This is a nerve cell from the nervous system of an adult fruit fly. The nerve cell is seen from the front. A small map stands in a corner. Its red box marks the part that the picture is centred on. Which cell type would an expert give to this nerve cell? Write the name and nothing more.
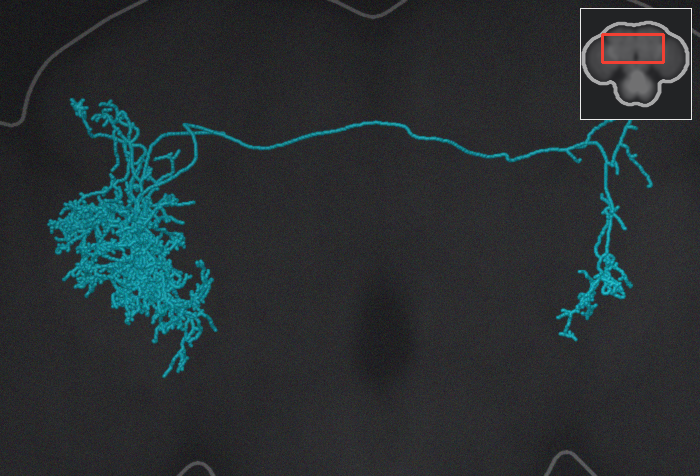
AVLP018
